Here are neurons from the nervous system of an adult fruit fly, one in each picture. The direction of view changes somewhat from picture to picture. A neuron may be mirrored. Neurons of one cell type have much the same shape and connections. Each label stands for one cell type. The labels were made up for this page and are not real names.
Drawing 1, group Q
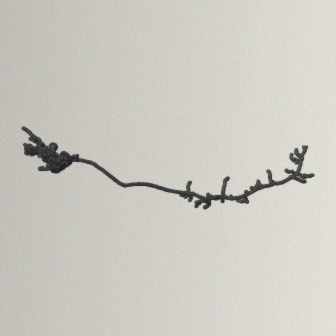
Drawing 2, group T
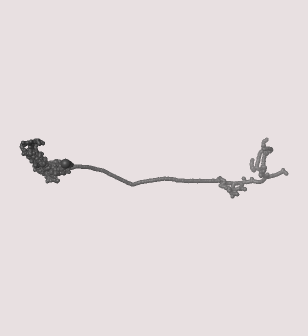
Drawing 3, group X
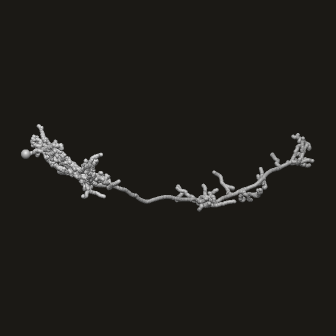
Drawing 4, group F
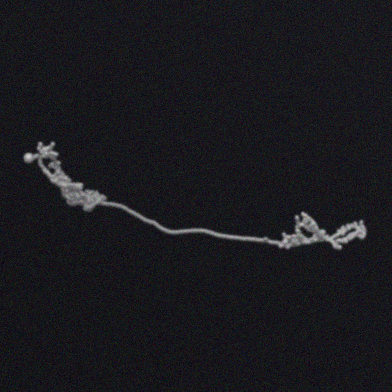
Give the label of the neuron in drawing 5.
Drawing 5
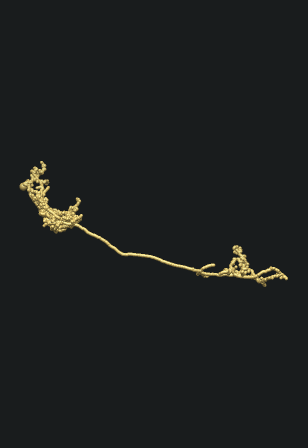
group F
